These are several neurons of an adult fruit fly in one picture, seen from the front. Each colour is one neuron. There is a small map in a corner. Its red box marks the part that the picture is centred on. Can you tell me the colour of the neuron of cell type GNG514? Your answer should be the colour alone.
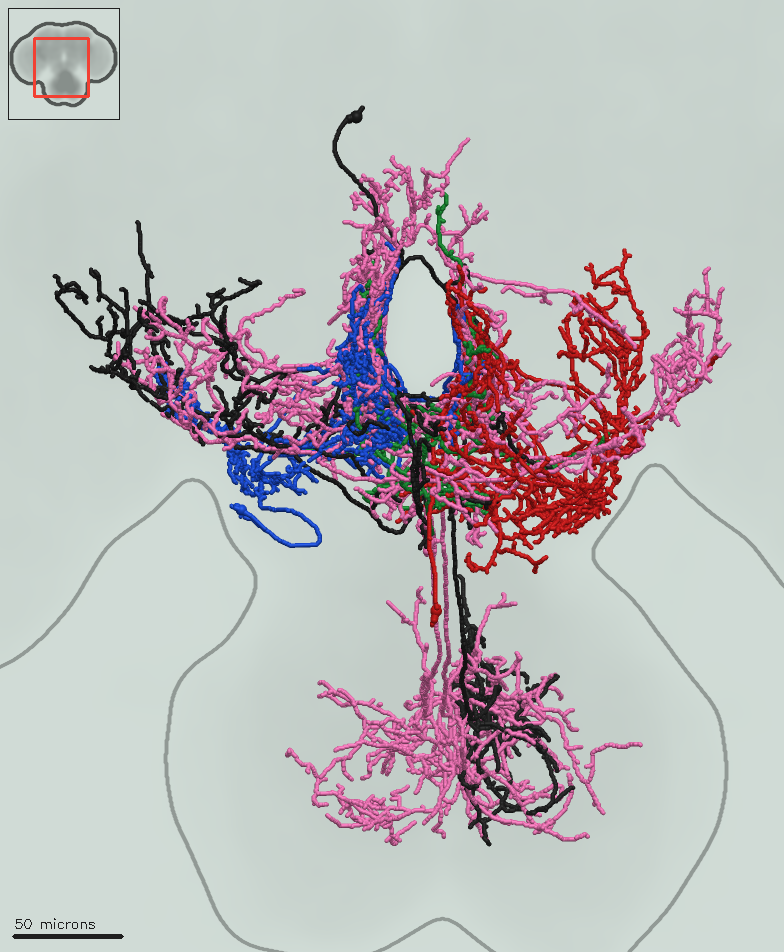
red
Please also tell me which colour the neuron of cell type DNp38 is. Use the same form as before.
black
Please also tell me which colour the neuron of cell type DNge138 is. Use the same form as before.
pink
